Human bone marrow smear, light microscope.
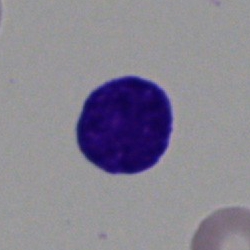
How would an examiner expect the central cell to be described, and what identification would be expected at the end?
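Outline round, smooth. No clear rim of cytoplasm visible around nucleus. Chromatin dense, deep purple throughout. No distinct nucleoli visible. Blast.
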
